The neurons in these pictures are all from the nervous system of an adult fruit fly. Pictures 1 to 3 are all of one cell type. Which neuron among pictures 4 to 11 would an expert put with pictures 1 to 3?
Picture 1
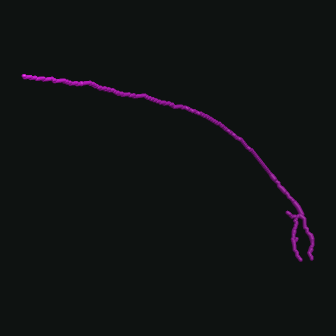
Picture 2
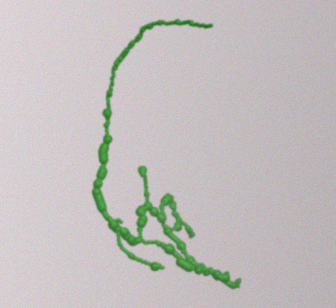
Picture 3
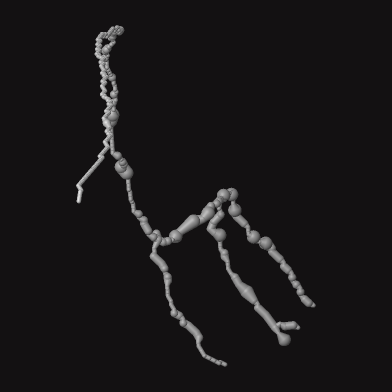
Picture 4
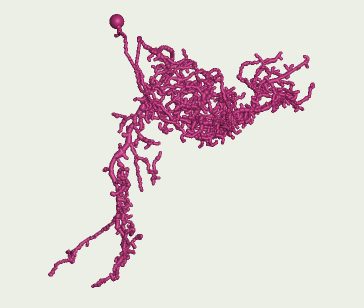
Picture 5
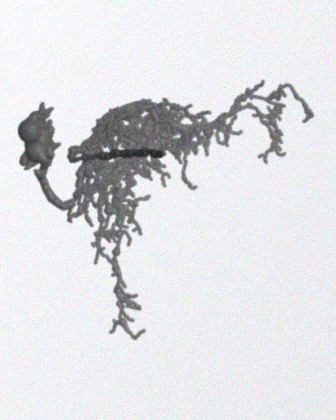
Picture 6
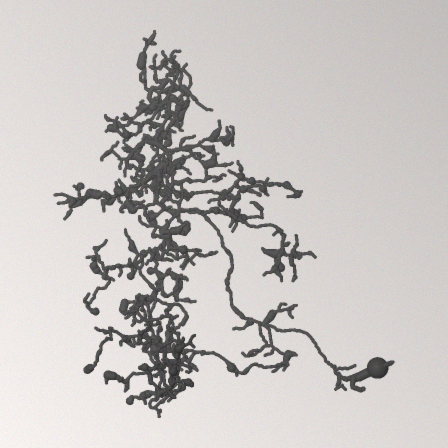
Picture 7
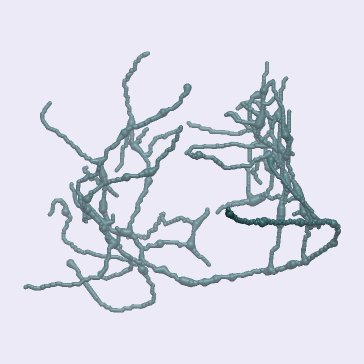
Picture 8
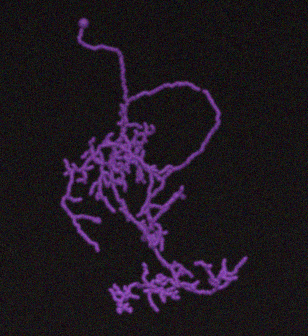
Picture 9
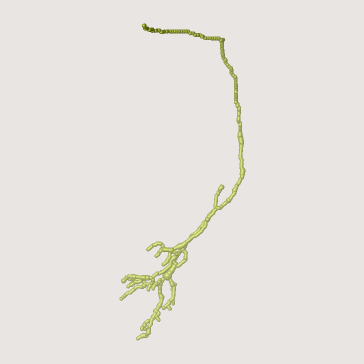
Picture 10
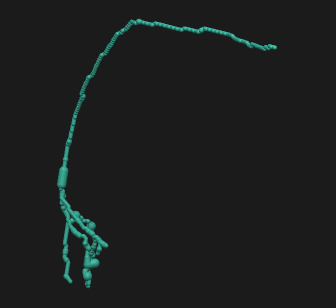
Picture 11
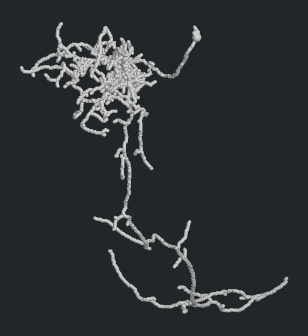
Picture 9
